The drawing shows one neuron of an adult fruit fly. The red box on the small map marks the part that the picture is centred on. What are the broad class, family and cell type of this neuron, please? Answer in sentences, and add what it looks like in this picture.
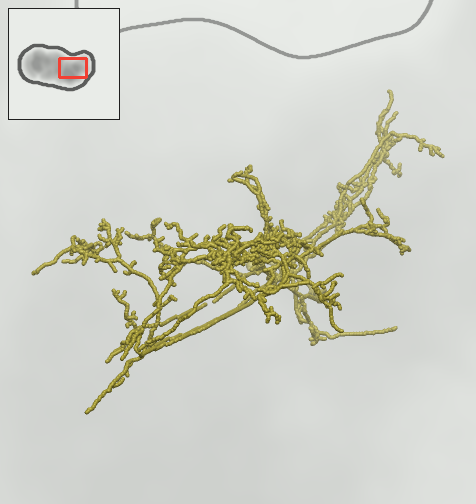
It is a nerve-cord intrinsic neuron. The family is hemilineage 18B. The cell type is IN18B026. The picture shows dozens of branch ends. In this view it is wider than it is tall.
